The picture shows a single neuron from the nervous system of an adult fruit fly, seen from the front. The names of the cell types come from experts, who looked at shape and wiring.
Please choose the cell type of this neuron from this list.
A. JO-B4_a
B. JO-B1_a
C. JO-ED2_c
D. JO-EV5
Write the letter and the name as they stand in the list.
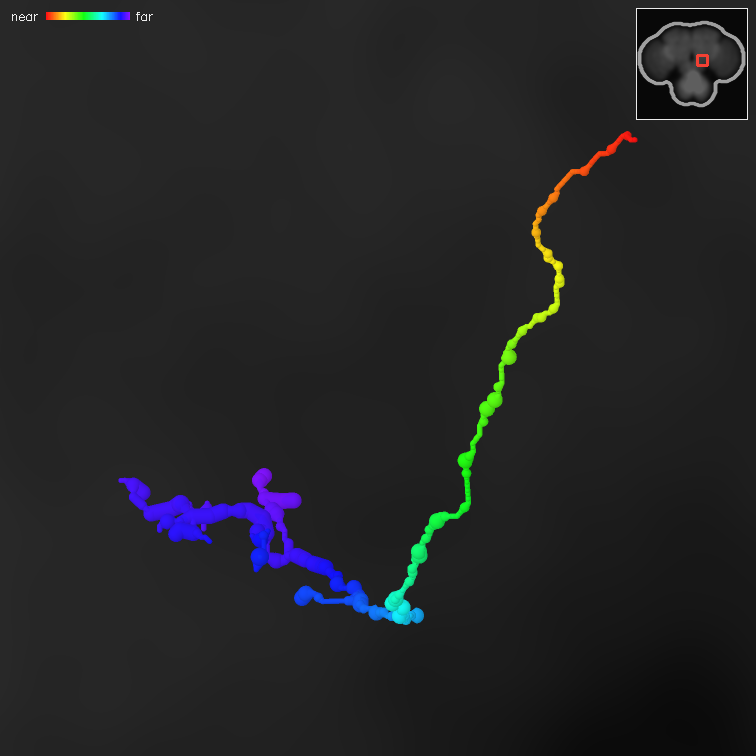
C. JO-ED2_c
